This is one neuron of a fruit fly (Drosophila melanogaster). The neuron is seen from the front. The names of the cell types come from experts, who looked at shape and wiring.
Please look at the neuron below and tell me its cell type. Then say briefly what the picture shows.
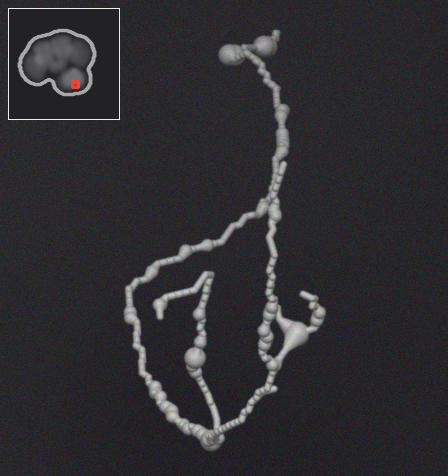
Its cell type is SNta36. It is a sensory neuron entering the nerve cord. The drawing shows no cell body. It has a dozen or fewer branch ends.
